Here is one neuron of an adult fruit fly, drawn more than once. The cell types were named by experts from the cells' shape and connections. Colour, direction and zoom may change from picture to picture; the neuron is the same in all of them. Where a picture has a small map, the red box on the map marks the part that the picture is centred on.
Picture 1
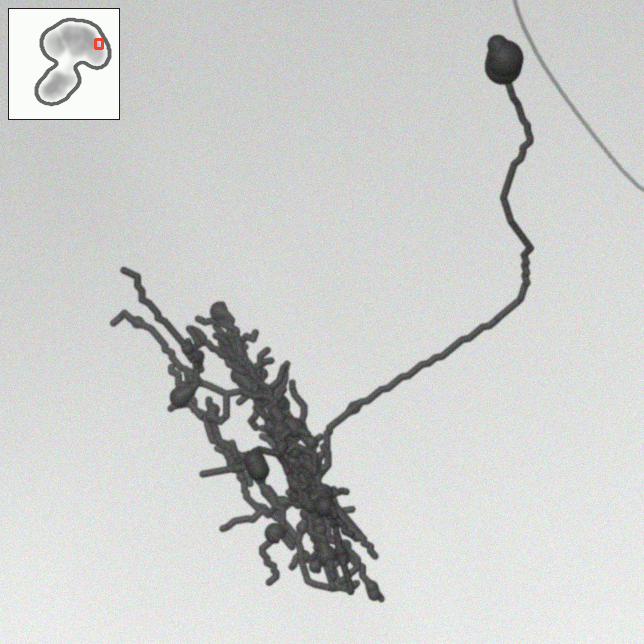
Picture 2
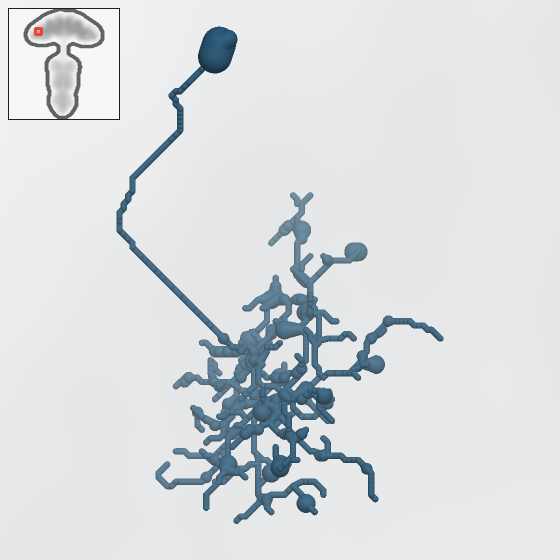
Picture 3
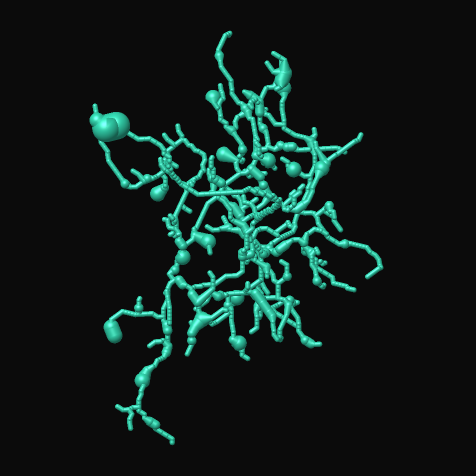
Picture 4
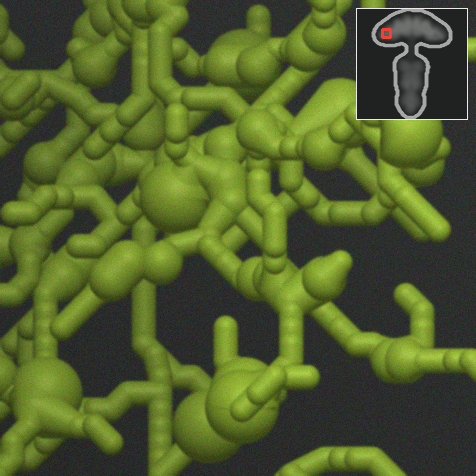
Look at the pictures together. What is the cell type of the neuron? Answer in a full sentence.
The cell type is Cm5.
